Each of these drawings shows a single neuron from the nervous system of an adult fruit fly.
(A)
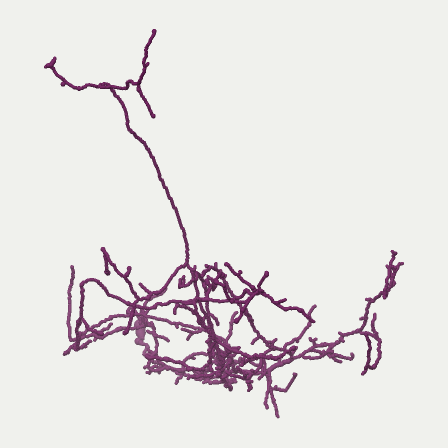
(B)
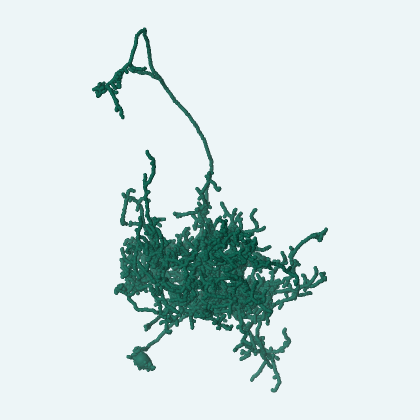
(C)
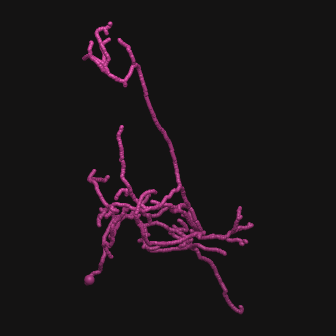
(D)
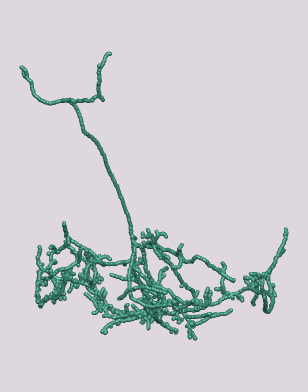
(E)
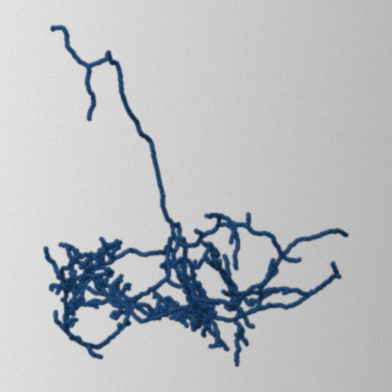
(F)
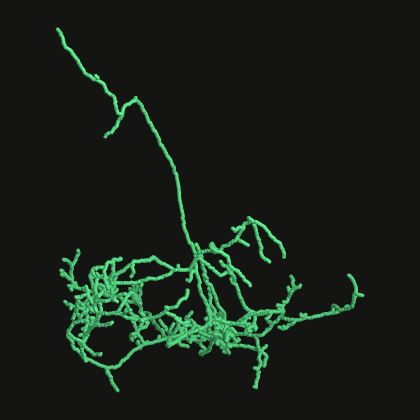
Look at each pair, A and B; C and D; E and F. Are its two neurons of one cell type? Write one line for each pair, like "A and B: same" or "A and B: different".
A and B: different
C and D: different
E and F: same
